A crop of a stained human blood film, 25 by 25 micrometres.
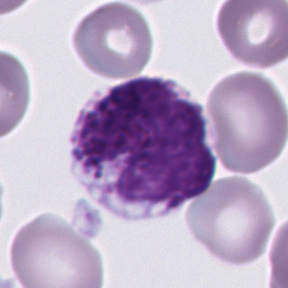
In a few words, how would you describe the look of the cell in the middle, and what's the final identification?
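The cell has a roughly round outline. Its nucleus forms a dense dark mass lying toward the right side of the cell. At the lower left, a pale, nearly colourless area of cytoplasm shows, and it has a bubbly look with small clear spaces. The cell is a basophil.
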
